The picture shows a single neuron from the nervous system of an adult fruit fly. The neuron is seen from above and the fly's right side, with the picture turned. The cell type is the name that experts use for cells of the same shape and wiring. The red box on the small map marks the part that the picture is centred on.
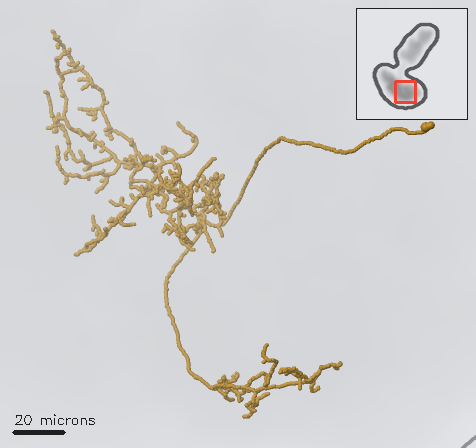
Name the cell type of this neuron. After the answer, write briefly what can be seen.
It is of cell type CB3384. It is a central-brain intrinsic neuron. It is in the brain and does not reach the nerve cord. From left to right in the picture it spans about 160 microns. The picture shows dozens of branch ends.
